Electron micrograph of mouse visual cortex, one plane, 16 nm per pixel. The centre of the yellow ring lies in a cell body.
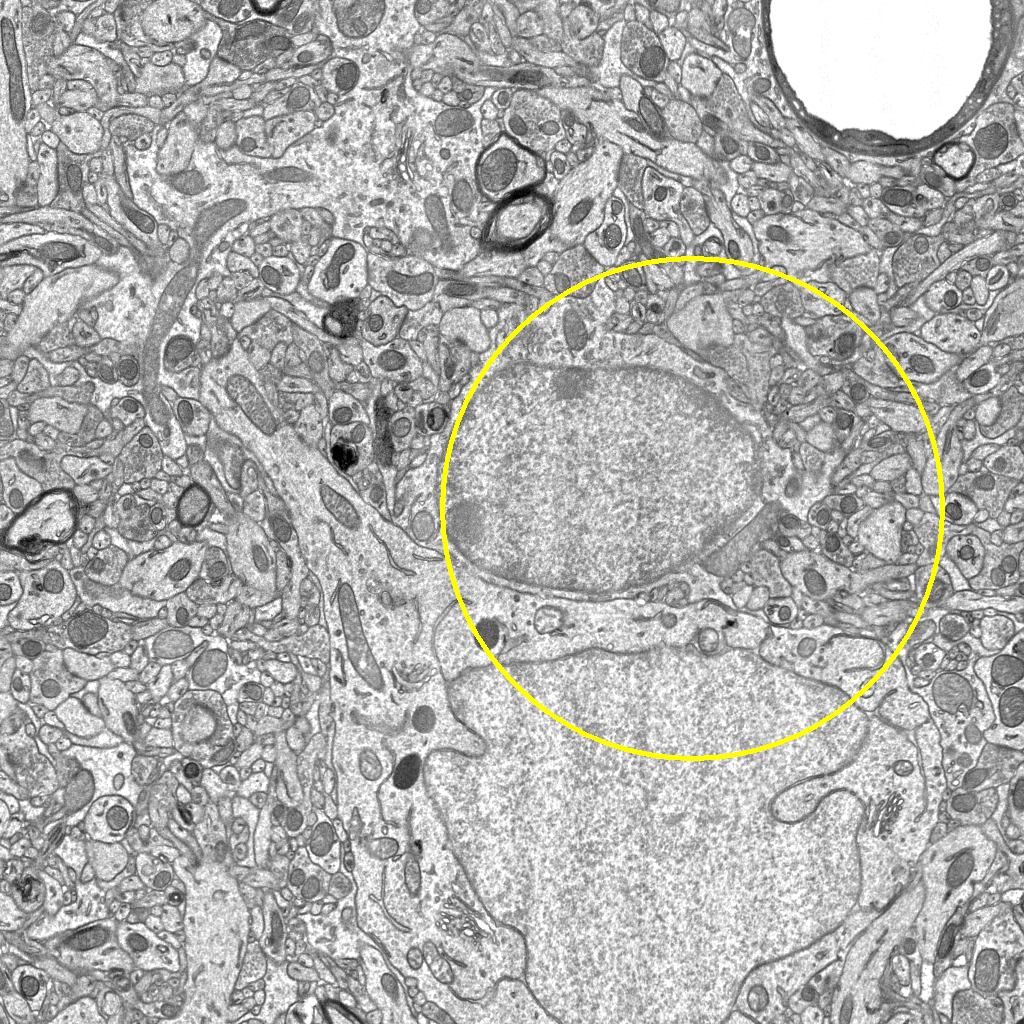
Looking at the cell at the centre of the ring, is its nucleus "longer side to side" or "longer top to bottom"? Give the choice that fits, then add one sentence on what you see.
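Longer side to side. The nucleus is an oval that is longer from left to right than from top to bottom.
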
